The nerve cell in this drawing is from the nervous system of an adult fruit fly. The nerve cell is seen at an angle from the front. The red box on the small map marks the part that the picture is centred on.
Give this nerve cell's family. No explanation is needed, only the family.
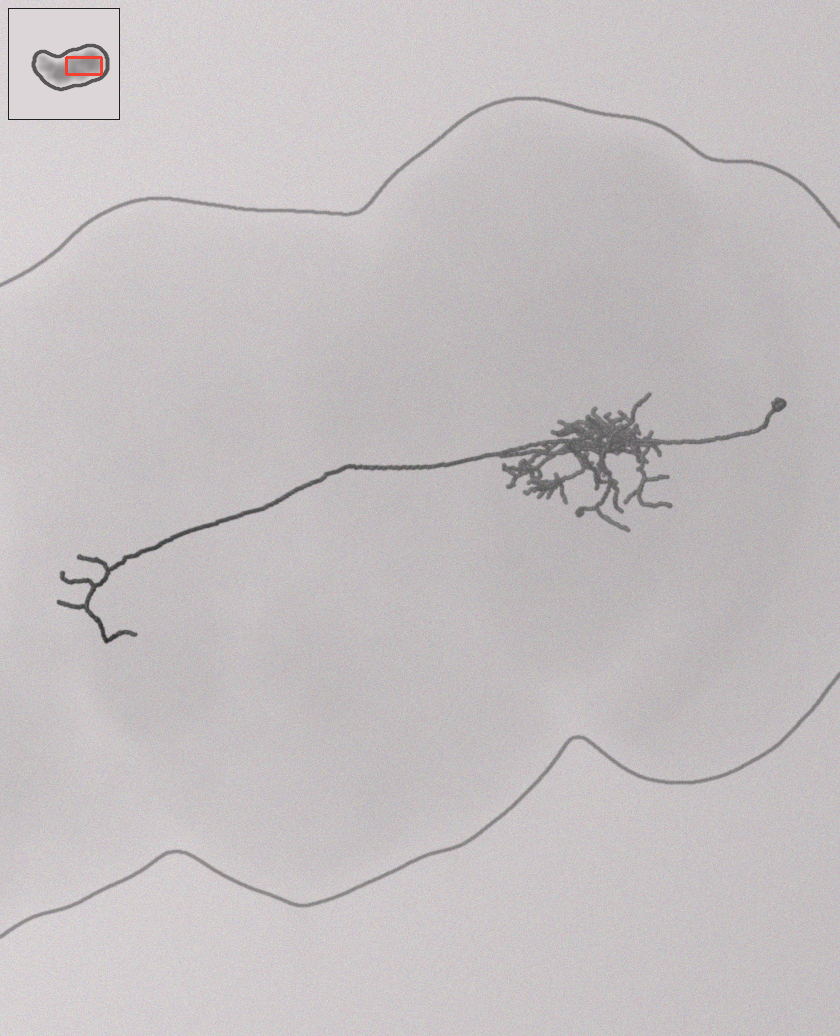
hemilineage VLPl&d1_lateral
